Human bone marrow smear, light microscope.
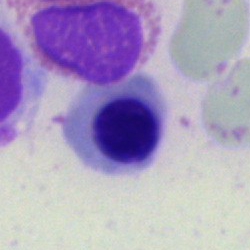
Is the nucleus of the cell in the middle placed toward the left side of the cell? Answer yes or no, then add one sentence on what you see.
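No. The nucleus sits off-centre, toward the right side of the cell.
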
